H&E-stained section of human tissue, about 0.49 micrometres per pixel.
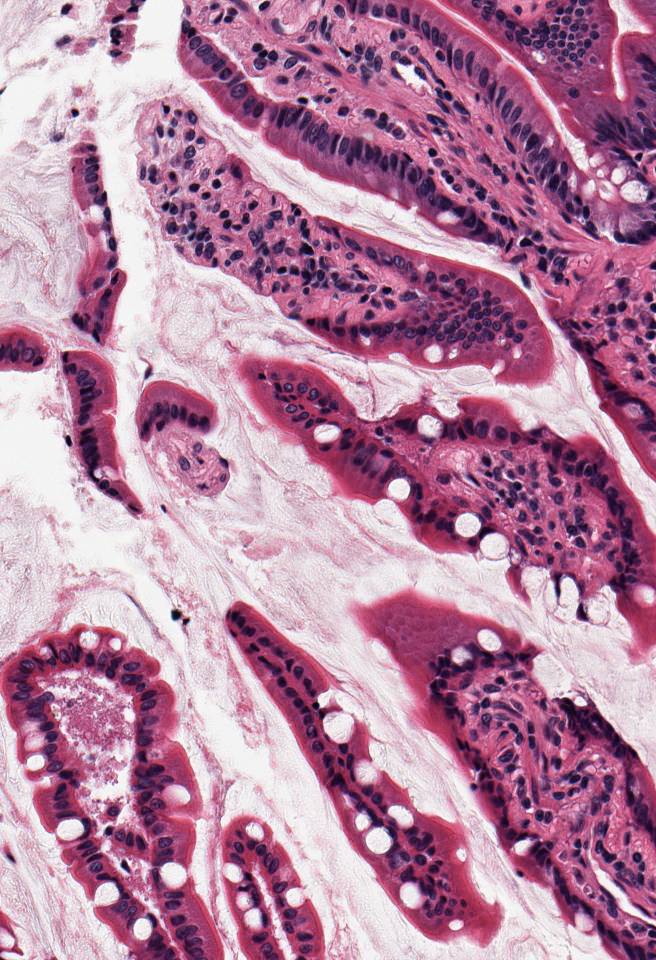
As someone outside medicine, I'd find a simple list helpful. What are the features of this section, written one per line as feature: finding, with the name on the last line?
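Lining: a single layer of tall columnar cells covering the projections
Nuclei: elongated, resting toward the base
Goblet cells: scattered among them as round, clear, unstained vacuoles
Surface: a bright pink brush border facing the lumen
Fat cells: none anywhere in view
Name: terminal ileum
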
